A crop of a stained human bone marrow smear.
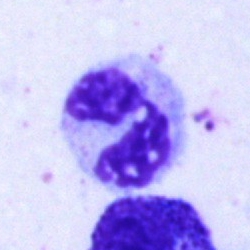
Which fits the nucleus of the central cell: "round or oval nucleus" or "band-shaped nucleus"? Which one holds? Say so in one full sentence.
The nucleus takes the form of a curved band with no separate lobes.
